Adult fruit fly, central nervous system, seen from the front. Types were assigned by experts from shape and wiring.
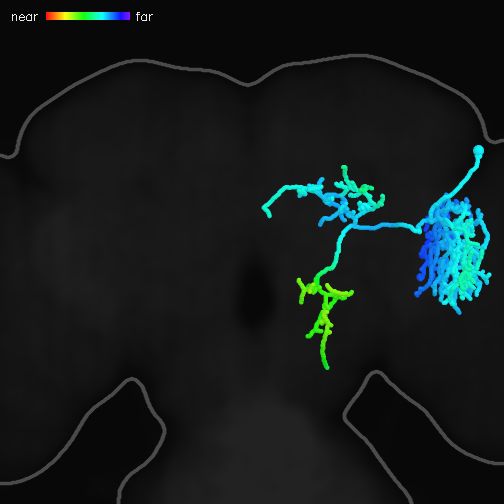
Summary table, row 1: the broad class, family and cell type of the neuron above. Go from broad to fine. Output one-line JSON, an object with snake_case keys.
{"broad_class": "visual projection neuron", "family": "LT", "cell_type": "LT85"}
